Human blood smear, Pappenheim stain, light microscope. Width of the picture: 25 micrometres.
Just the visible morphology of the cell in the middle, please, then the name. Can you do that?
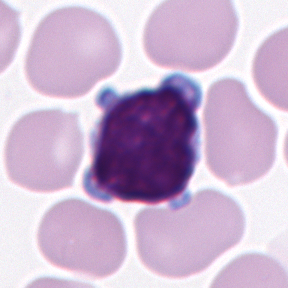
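Look first at how much of the cell the nucleus takes up: almost all of it, leaving only a very scant rim of cytoplasm. Notice that the nucleus is roughly squarish and angular in outline rather than round. Along the cell edge, small rounded pale blue blebs of cytoplasm bulge out at several separate points. The cytoplasm holds no granules. This is a typical lymphocyte.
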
